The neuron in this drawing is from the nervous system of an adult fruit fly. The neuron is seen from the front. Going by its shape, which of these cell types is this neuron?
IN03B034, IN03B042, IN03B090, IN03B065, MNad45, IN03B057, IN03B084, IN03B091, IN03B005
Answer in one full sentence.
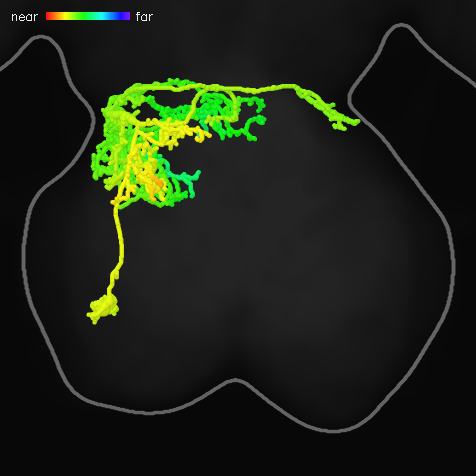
It is the cell type IN03B005 to which this neuron belongs.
